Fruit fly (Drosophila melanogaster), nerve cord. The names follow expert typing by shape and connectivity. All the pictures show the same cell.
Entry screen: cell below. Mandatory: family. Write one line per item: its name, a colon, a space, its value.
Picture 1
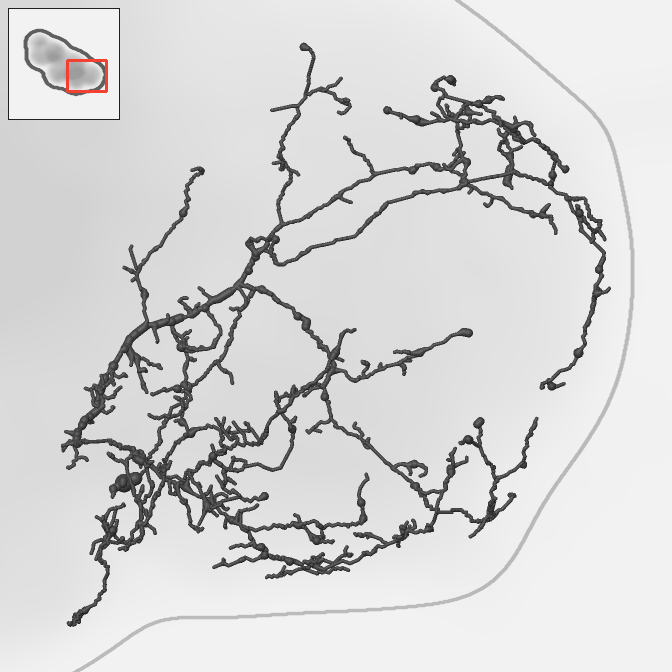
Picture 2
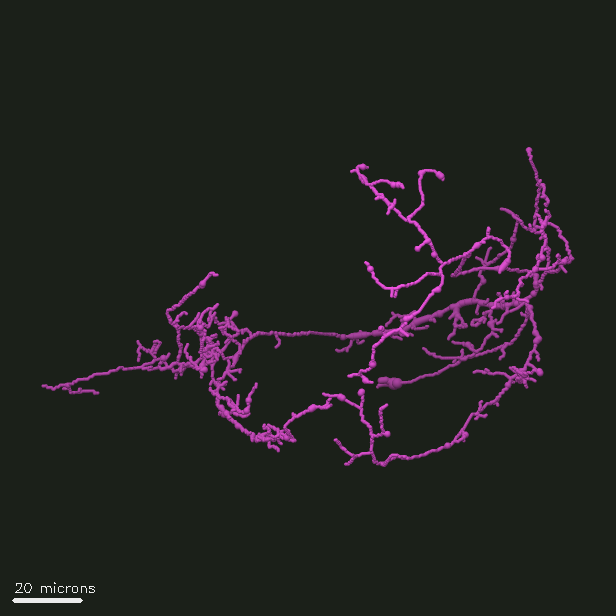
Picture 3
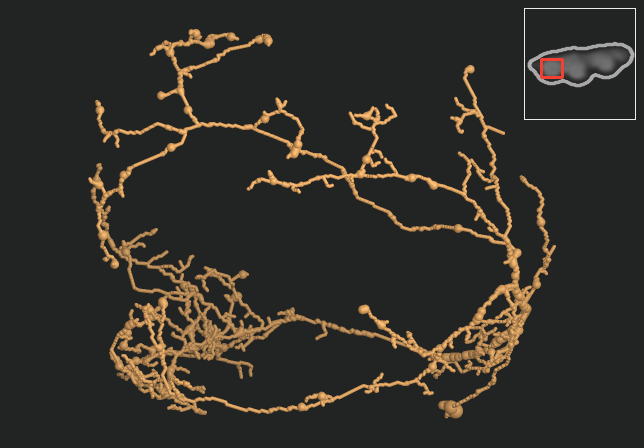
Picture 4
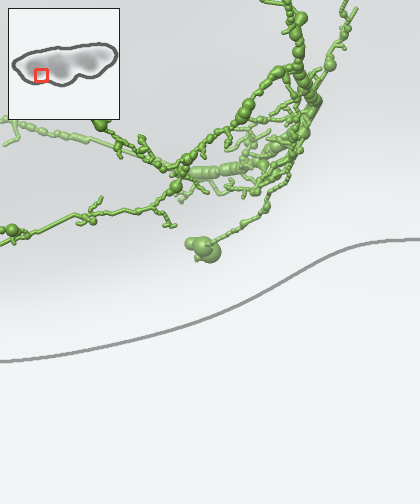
family: hemilineage 04B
